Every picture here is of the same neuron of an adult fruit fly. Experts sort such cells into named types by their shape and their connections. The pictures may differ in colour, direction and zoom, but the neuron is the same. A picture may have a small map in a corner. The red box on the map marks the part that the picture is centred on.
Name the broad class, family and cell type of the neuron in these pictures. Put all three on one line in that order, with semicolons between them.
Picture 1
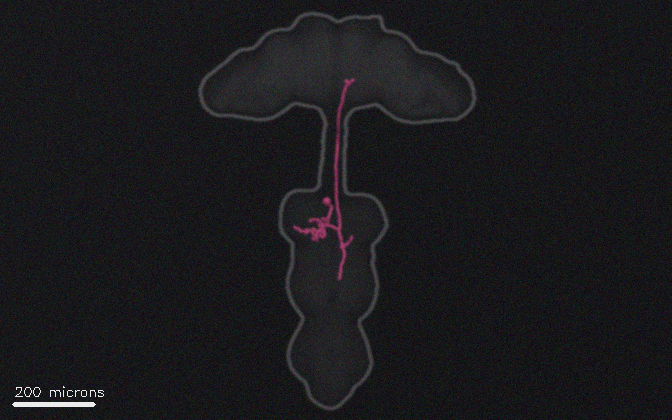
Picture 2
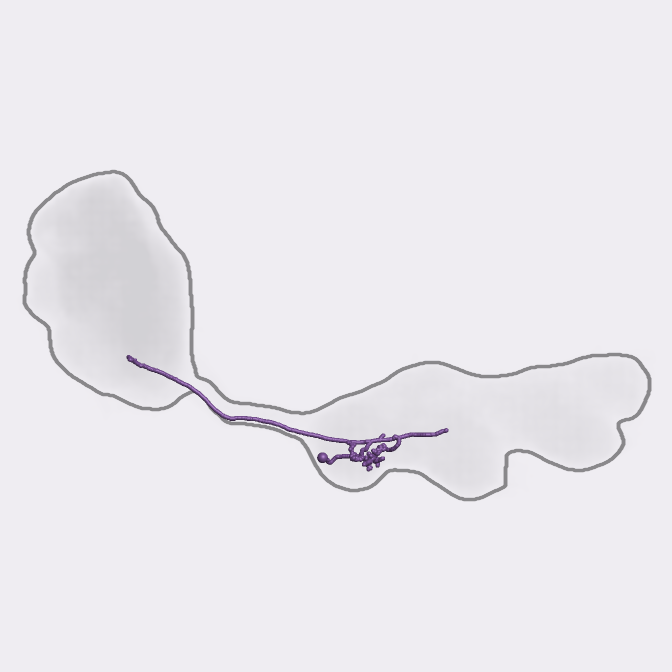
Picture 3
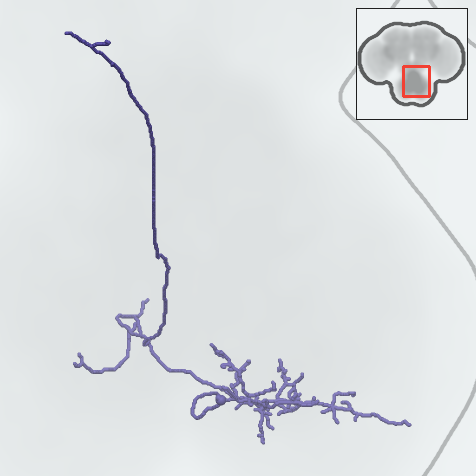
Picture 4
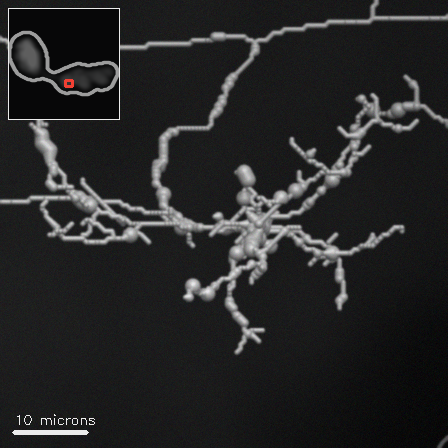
ascending neuron; hemilineage 10B; AN10B039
